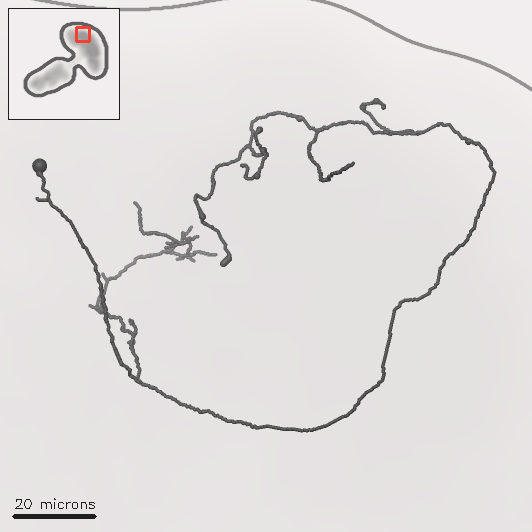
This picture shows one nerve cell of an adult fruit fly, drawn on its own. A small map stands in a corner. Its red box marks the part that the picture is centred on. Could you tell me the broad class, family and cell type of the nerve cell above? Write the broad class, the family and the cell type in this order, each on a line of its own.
central-brain intrinsic neuron
hemilineage DL1_dorsal
LHPV5b1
